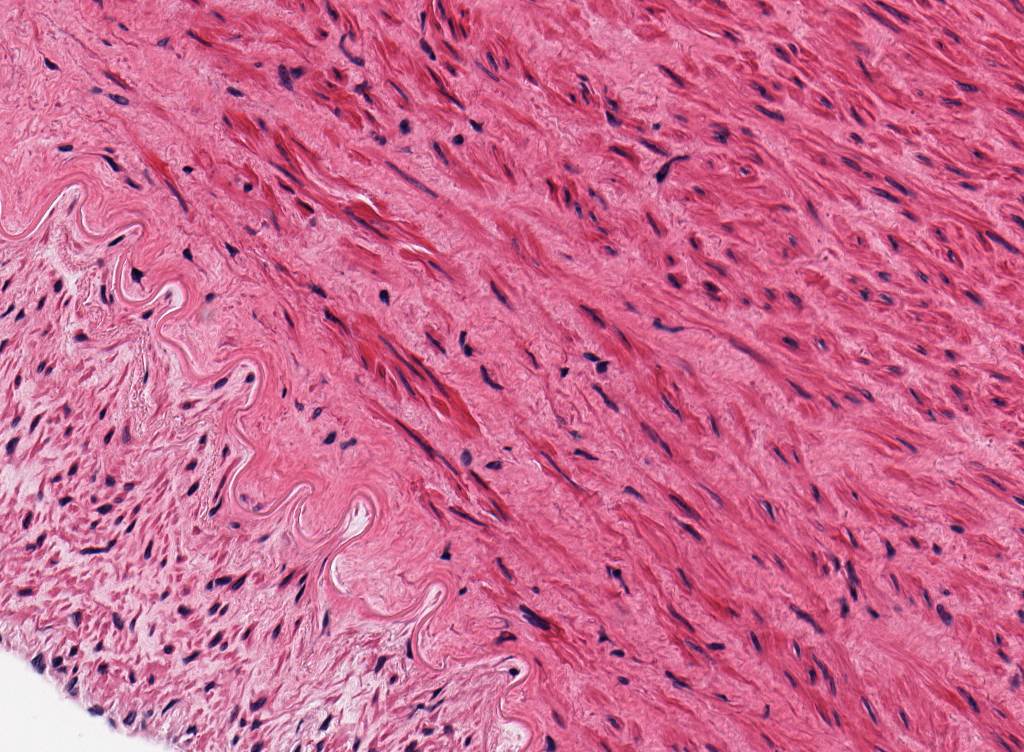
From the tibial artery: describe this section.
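Start with the single wavy band running diagonally from the left edge toward the lower middle; it divides the field into two layers. It is a glassy, pale pink, refractile elastic lamina with a regularly scalloped outline. Above and to the right of it, smooth muscle cells lie in bundles running obliquely from upper left to lower right. Their nuclei are elongated, cigar-shaped and darkly stained.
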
